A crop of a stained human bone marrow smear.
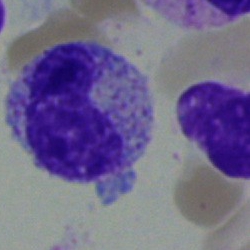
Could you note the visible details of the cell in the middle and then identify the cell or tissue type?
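Round cell, edge slightly ragged. Nucleus off-centre towards the left, notched on its upper right side. Chromatin deep purple, a few paler patches. Metamyelocyte.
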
